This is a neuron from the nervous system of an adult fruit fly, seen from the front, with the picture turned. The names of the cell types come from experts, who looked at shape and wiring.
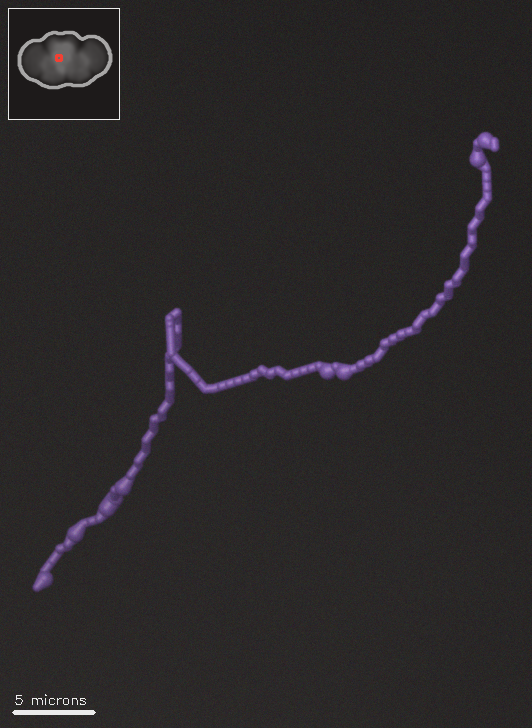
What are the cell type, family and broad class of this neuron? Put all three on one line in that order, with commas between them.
SNch10, class chemosensory, sensory neuron entering the nerve cord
